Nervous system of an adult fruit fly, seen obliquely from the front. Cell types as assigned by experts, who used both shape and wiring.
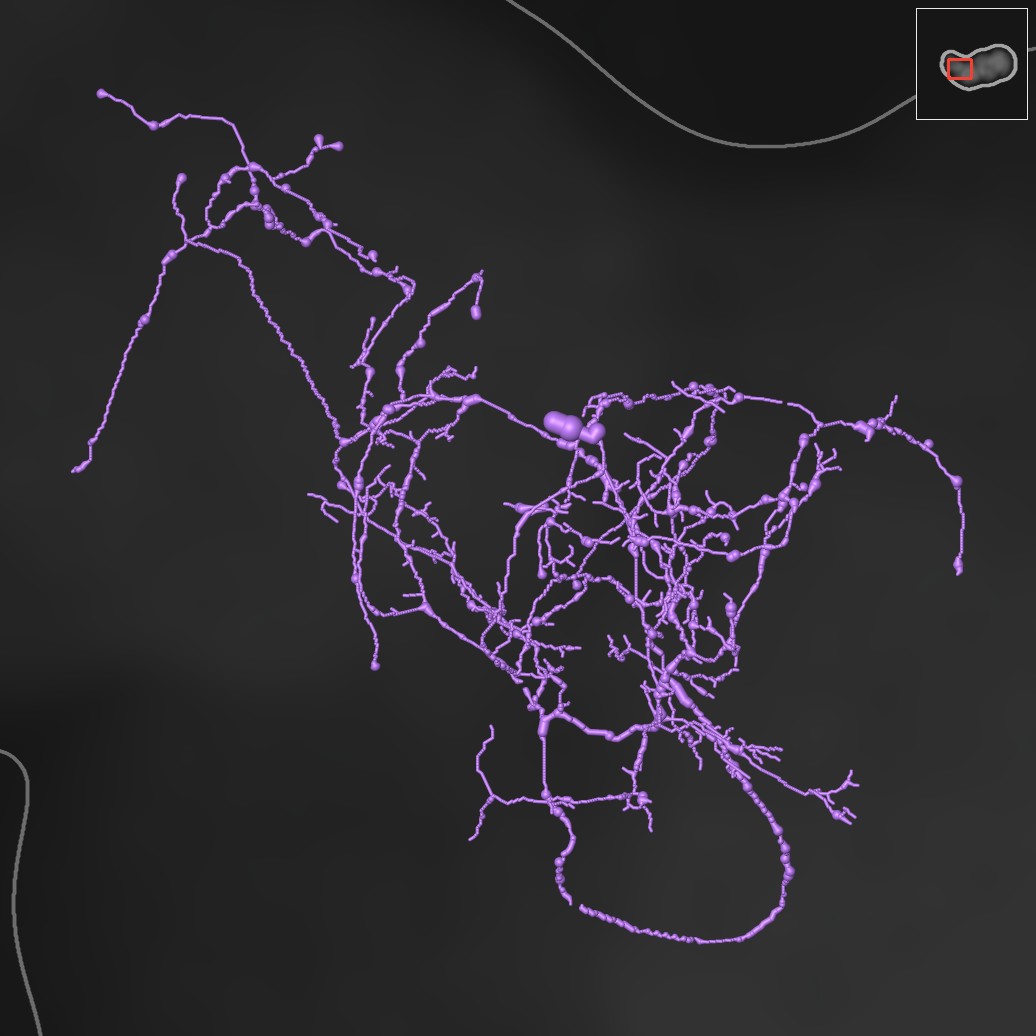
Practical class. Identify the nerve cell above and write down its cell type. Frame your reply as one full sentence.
Belonging to the cell type IN17A067 is this nerve cell.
